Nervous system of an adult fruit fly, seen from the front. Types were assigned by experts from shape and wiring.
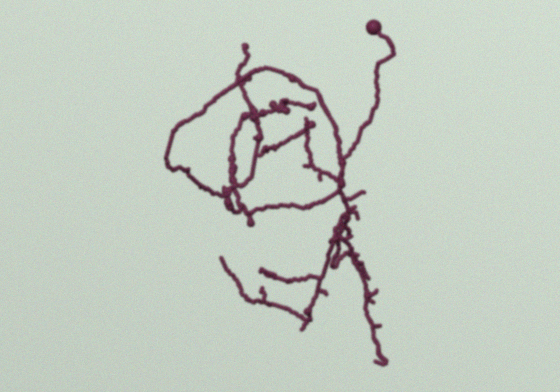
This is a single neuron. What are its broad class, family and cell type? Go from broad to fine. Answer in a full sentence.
A nerve-cord intrinsic neuron of hemilineage 09A, type IN09A096.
